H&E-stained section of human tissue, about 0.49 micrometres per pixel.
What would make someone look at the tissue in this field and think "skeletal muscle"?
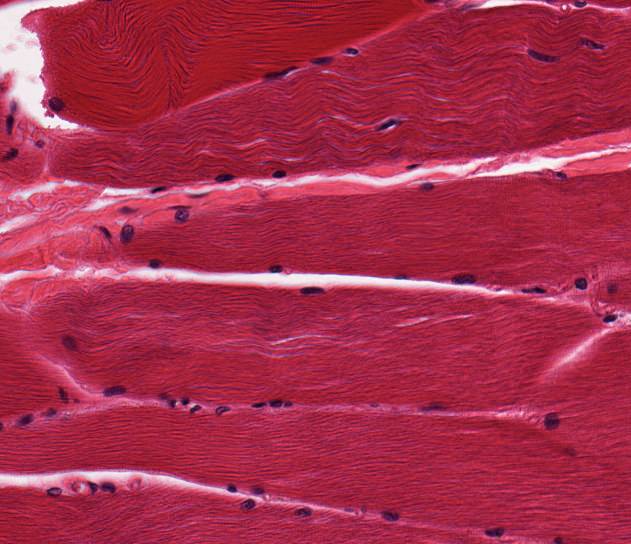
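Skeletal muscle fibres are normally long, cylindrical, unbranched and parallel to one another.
Fibres here run as broad parallel bands that neither branch nor join; this fits skeletal muscle.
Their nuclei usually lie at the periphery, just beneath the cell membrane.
Dark, elongated nuclei sit at the fibre edges, along the borders, in agreement. Also seen: many nuclei strung out along each fibre; cytoplasm staining an intense deep red with eosin.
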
